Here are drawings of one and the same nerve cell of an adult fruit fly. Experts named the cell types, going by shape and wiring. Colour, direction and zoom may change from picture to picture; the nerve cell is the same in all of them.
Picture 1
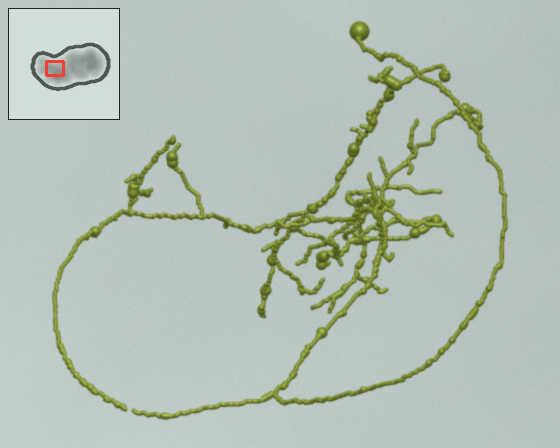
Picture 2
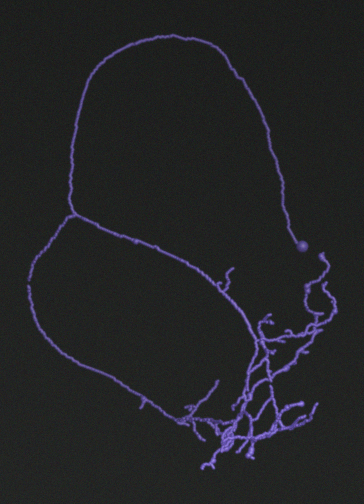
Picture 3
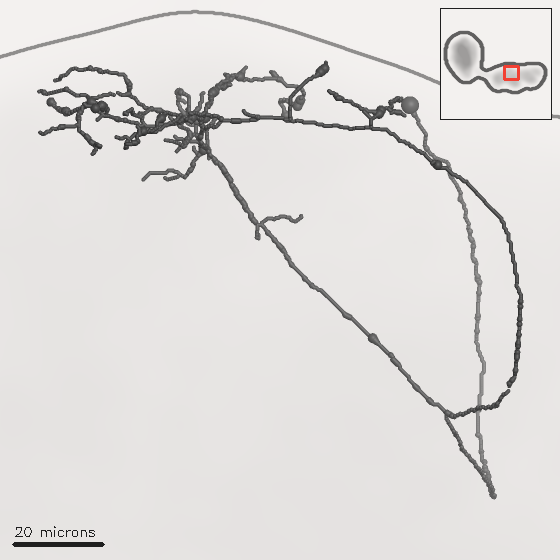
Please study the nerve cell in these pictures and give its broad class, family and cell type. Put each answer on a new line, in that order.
nerve-cord intrinsic neuron
hemilineage 19B
IN19B103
